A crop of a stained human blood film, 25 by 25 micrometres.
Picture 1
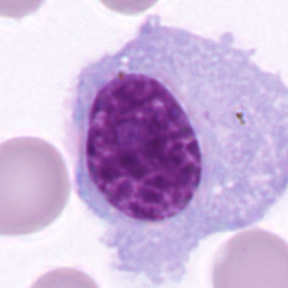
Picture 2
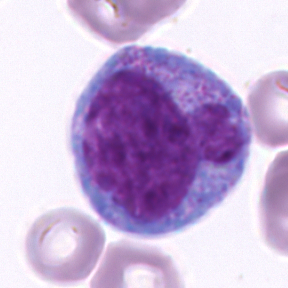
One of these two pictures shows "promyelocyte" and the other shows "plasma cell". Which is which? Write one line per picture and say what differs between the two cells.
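Picture 1 – plasma cell. The cell outline is irregular, with frayed, ruffled edges.
Picture 2 – promyelocyte. The cell outline is roughly round with a smooth edge.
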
